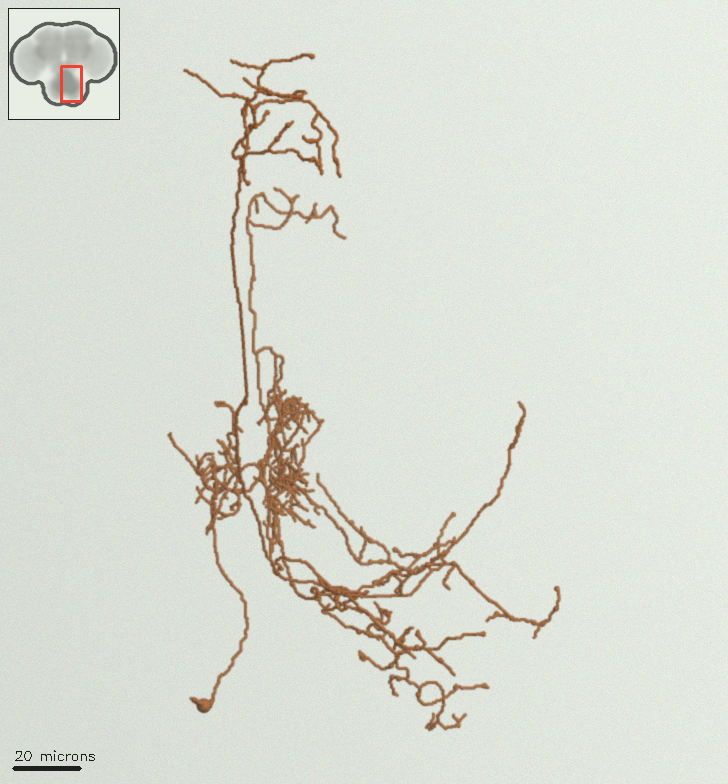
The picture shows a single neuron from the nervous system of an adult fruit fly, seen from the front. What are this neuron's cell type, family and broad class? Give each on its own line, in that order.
AN05B049_b
hemilineage 05B
ascending neuron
